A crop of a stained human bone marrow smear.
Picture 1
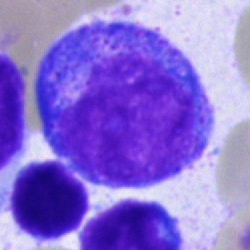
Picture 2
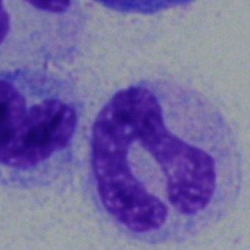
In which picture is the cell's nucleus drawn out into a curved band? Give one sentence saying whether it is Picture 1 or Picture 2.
Picture 2 shows a cell whose nucleus forms a curved band without separate lobes.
